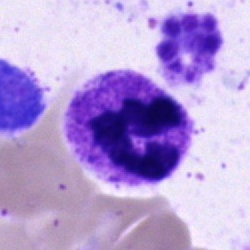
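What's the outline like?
Round and smooth.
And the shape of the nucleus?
Curved, with a deep notch cut into one side.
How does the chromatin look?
Dark and densely clumped, and no nucleoli can be seen in the nucleus.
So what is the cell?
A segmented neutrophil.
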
